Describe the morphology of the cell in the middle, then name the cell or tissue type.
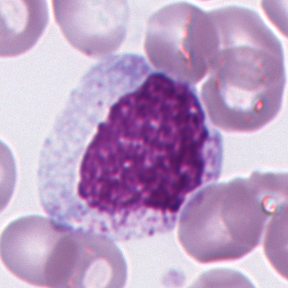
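Start with the outline: it is rounded, with no projections from the surface. Now look at the nucleus, a single mass without lobes whose edge is slightly irregular. Around it the cytoplasm is pale greyish-blue, and fine purple granules are scattered all through it. This cell is a myelocyte.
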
